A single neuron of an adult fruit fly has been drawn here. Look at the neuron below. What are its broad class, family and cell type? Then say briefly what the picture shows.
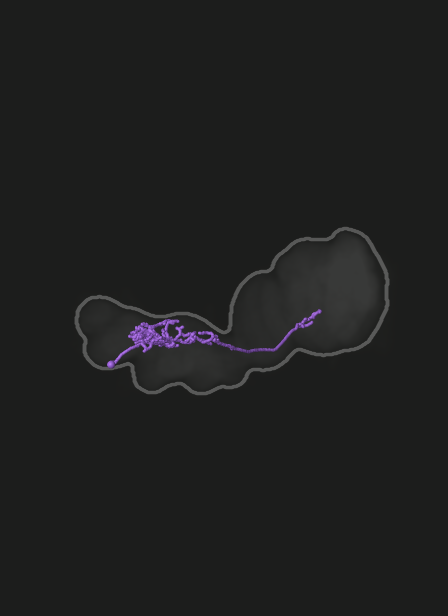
It is an ascending neuron. The family is hemilineage 07B. Its cell type is AN07B032. The cell body is on the left of the picture. In this view it is more than twice as wide as it is tall.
